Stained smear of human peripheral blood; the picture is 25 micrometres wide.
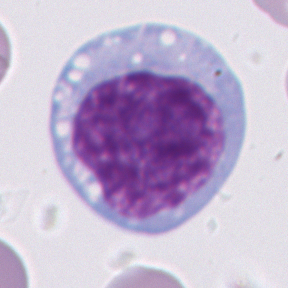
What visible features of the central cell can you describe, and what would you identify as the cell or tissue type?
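Smoothly rounded and free of surface projections, the cell measures about 18 micrometres across. Its roundish nucleus, neither lobed nor folded, is about 13 micrometres across and fills about 50% of the cell's area. The purple chromatin shows a loose, net-like pattern of lighter gaps. Several small clear round vacuoles lie in the cytoplasm along the upper and left margin. This is a myeloblast.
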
